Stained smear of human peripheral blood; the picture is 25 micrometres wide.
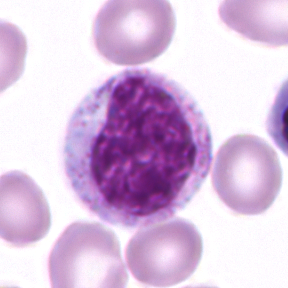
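Metamyelocyte, the cell sitting in the middle of this blood smear. Its outline is round. Follow the nucleus around and you will find a shallow notch on its upper left side. Look inside the nucleus: no nucleoli can be seen. Now turn to the cytoplasm, where fine pinkish-purple granules are scattered all through it.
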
